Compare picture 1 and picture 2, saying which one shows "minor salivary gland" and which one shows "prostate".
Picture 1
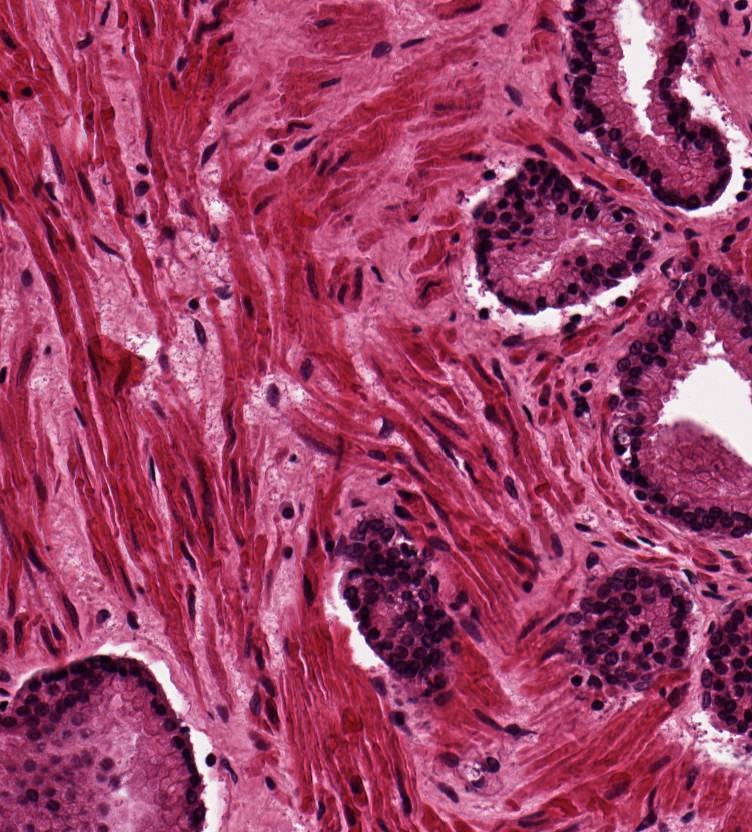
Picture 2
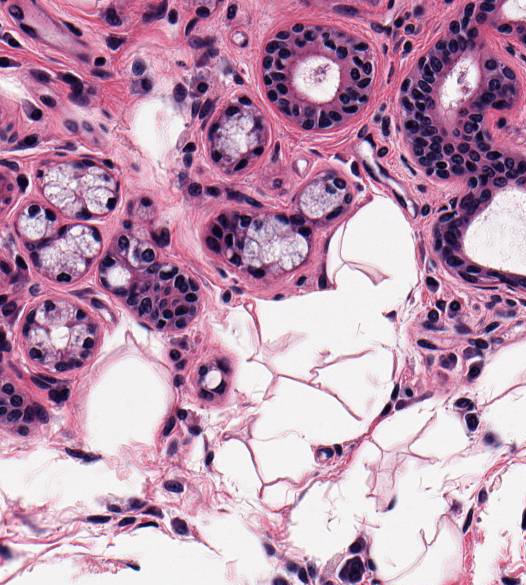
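Picture 1 shows prostate, and picture 2 shows minor salivary gland. In the prostate, interlacing smooth muscle bundles, cut lengthwise and across, fill the left and centre, with glands at the right side and bottom left corner. The muscle cells have elongated, blunt-ended nuclei and deeply eosinophilic cytoplasm. The glands have columnar cells with pale, finely granular to clear cytoplasm and round nuclei near the base. In the minor salivary gland, small rounded glandular units cluster in the upper and left part. Several units at left and centre hold pale, bubbly cells with dark nuclei pushed to the outer edge. Fat fills the lower right as large empty polygonal spaces between thin pink strands.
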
